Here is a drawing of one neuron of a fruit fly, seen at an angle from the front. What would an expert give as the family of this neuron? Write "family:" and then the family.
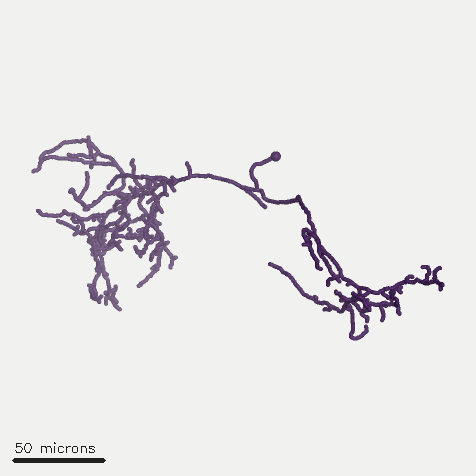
family: hemilineage DM1_dorsal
